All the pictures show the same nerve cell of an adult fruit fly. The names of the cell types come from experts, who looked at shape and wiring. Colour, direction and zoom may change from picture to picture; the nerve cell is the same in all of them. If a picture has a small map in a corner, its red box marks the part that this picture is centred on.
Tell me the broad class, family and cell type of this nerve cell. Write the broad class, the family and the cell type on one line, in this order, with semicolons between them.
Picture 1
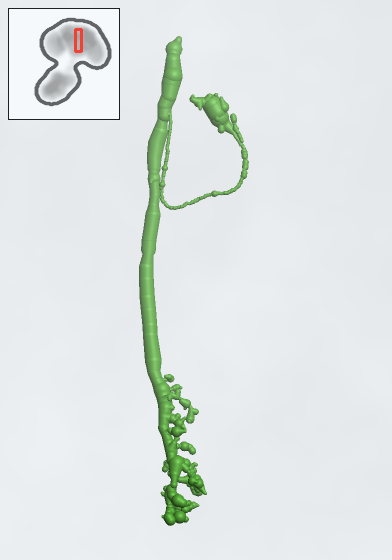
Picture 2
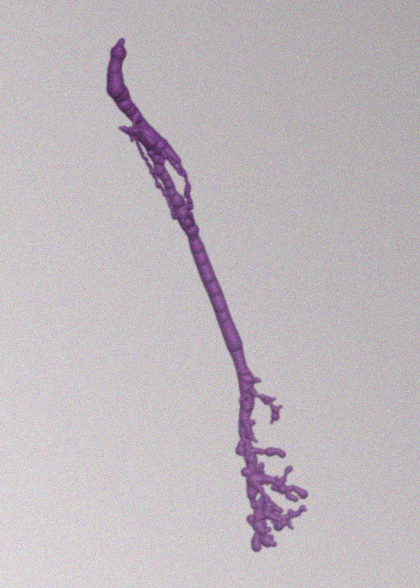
visual projection neuron; OCG; OCG01c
